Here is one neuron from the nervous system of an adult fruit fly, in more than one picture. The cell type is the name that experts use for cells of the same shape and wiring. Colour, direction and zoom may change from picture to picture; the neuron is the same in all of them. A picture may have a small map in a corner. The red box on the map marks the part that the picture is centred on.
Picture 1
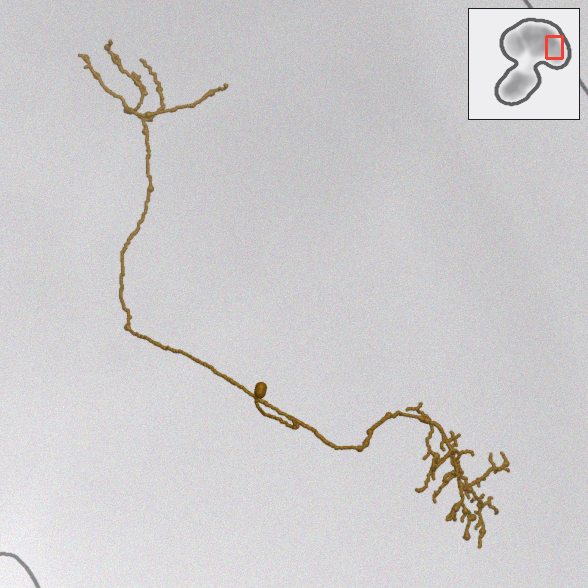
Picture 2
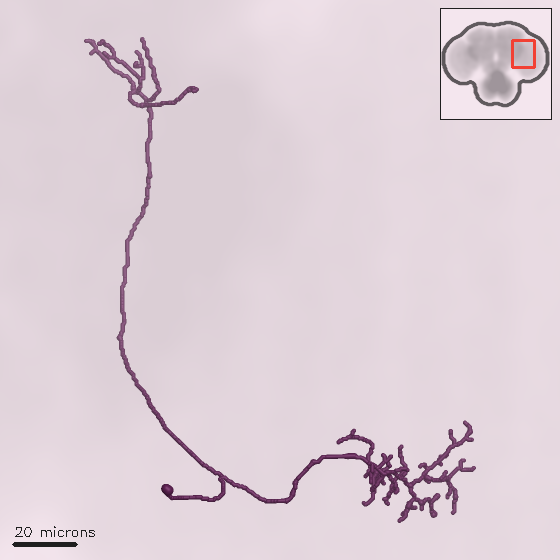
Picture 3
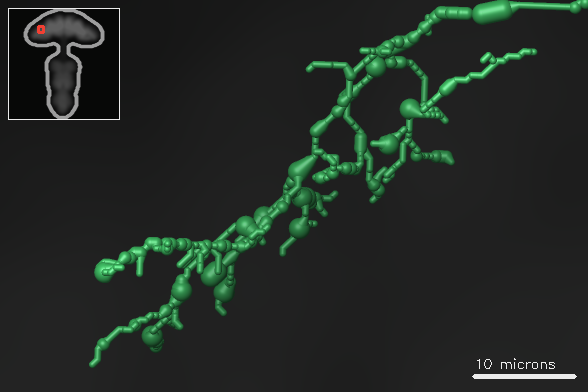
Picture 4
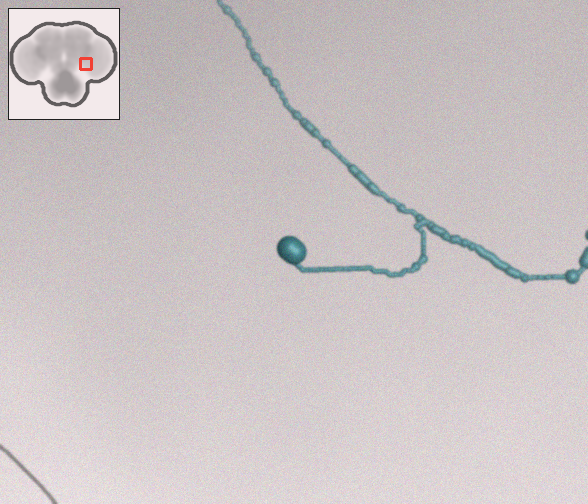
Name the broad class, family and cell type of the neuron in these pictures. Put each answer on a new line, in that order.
visual projection neuron
MeVP
MeVP1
